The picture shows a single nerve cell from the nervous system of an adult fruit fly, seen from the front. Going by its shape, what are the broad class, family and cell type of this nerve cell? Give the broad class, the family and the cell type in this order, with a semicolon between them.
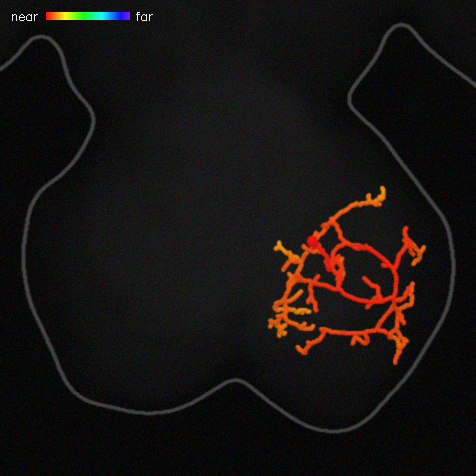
nerve-cord intrinsic neuron; hemilineage 16B; IN16B075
